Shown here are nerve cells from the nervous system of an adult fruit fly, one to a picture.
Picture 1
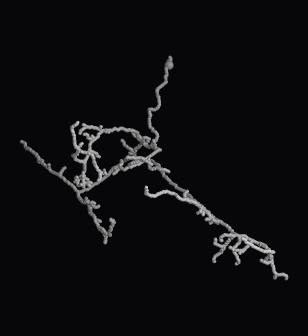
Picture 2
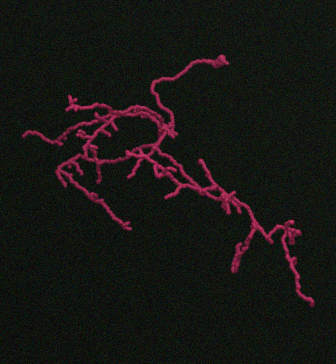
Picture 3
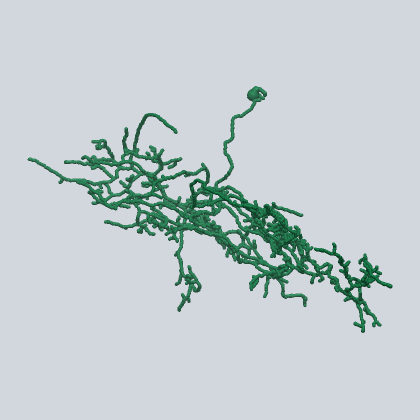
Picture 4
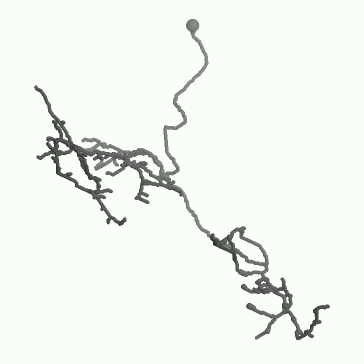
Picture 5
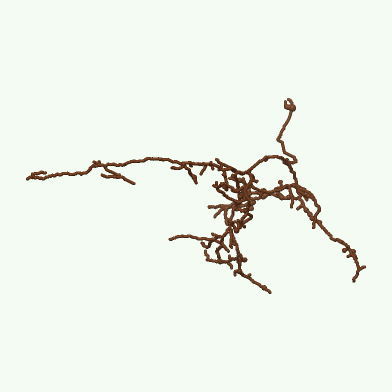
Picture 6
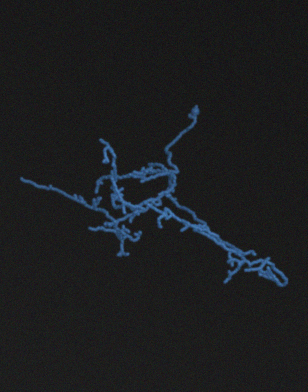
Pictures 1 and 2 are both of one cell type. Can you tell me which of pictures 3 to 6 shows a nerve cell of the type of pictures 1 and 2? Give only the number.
6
